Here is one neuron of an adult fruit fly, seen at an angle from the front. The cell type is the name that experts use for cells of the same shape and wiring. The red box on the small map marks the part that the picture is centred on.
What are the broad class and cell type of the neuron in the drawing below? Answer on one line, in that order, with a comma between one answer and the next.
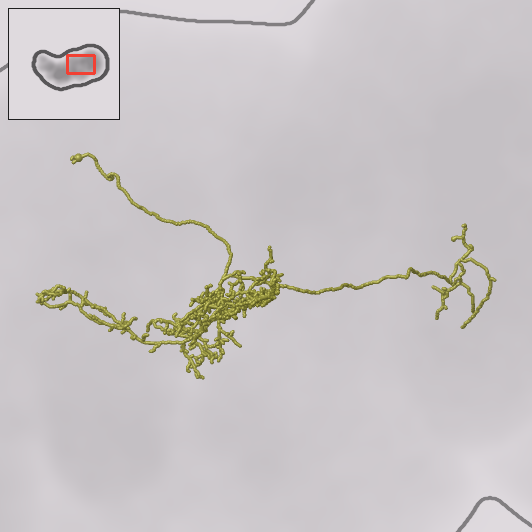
central-brain intrinsic neuron, LAL194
